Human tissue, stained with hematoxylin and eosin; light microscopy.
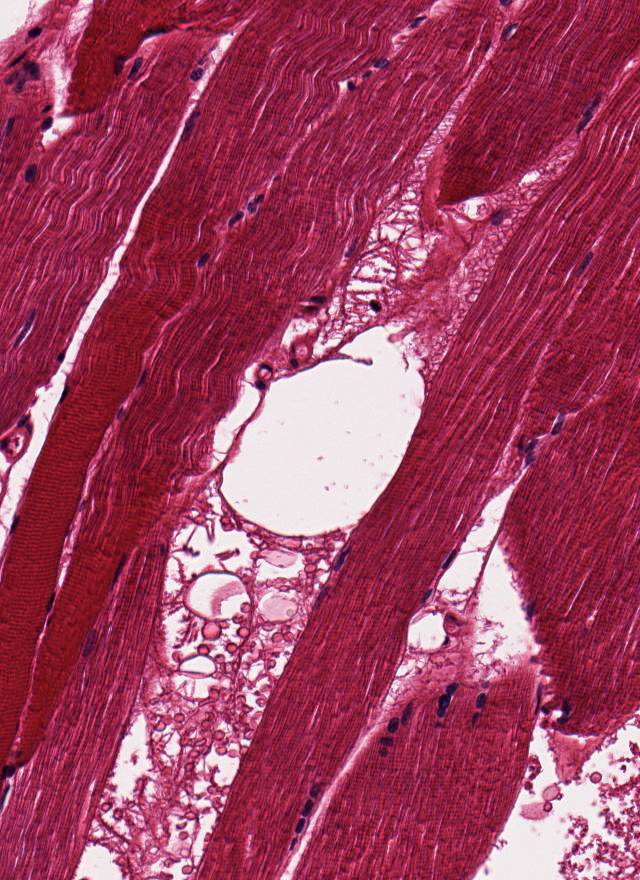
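Skeletal muscle. Unbranched fibres run across the field, with fine cross-striations spanning their width. Small dark elongated nuclei lie at the fibre edges, not centrally. A wedge of pale, loose, lacy connective tissue fills the gap between fibres in the centre and lower centre.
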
